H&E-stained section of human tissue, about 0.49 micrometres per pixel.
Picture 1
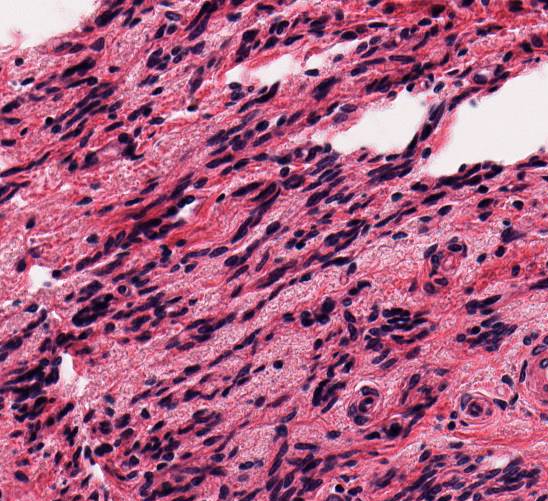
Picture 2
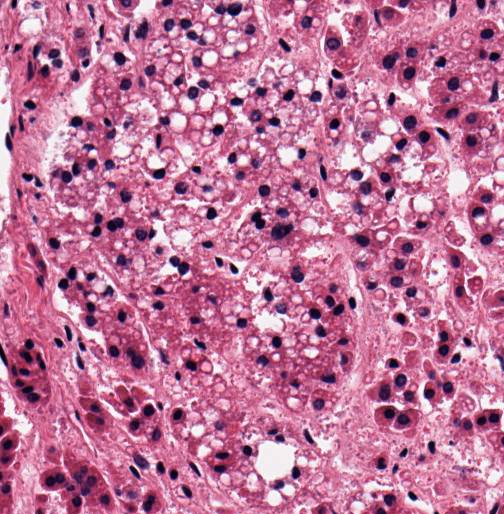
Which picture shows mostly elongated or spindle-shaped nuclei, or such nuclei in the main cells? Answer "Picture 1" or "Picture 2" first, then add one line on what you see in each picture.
Picture 1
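Picture 1: The nuclei are elongated, dark and slender, with many tapered or wavy in outline.
Picture 2: The nuclei are round, dark and mostly single and centrally placed in each cell.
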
